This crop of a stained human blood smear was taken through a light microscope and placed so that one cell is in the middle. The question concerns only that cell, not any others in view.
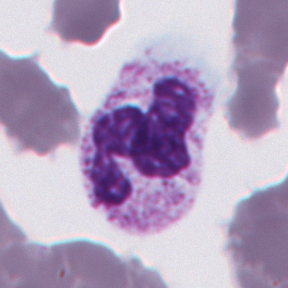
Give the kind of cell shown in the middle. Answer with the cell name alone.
segmented neutrophil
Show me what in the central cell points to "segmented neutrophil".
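The chromatin sits well with a segmented neutrophil: it's dark purple and densely clumped.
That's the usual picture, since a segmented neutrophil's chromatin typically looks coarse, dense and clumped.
The cytoplasm, meanwhile, is very pale, nearly colourless, with just a faint pink tinge. Small pink-violet granules are scattered through it, though they thin out along the upper edge of the cell compared with elsewhere.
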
